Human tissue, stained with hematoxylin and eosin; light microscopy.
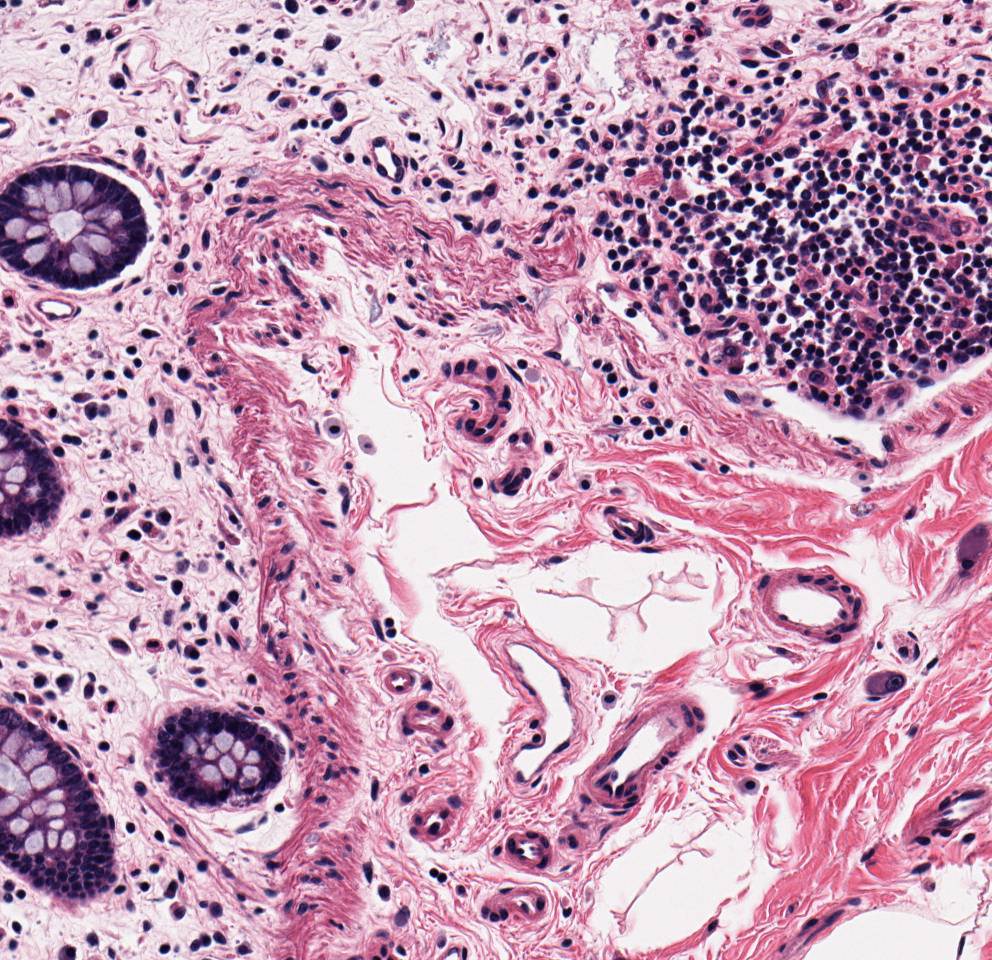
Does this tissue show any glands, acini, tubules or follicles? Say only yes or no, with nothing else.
Yes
